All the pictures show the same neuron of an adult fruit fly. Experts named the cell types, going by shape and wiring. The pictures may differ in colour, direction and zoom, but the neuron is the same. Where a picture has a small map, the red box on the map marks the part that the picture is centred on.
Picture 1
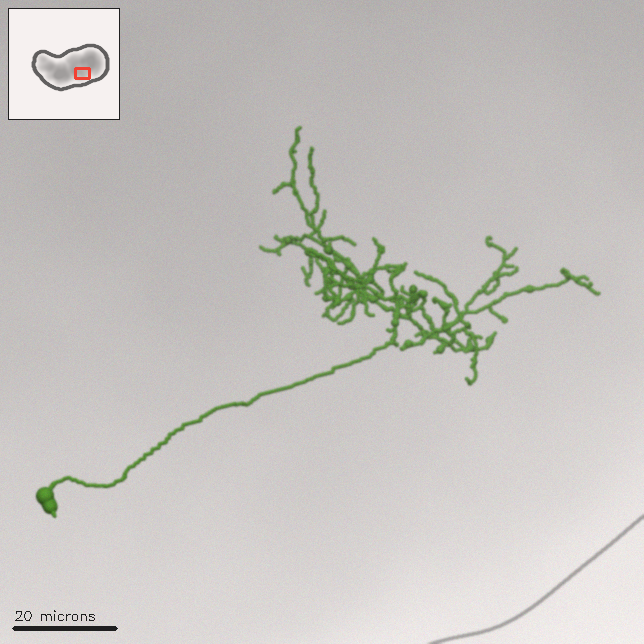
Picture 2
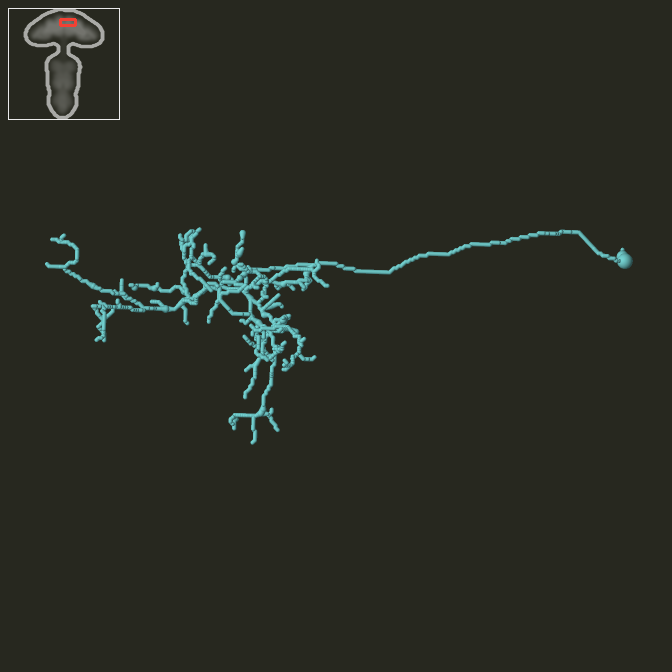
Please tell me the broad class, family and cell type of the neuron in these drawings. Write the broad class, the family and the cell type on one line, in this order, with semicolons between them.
central-brain intrinsic neuron; hemilineage TRdl_a; PRW039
